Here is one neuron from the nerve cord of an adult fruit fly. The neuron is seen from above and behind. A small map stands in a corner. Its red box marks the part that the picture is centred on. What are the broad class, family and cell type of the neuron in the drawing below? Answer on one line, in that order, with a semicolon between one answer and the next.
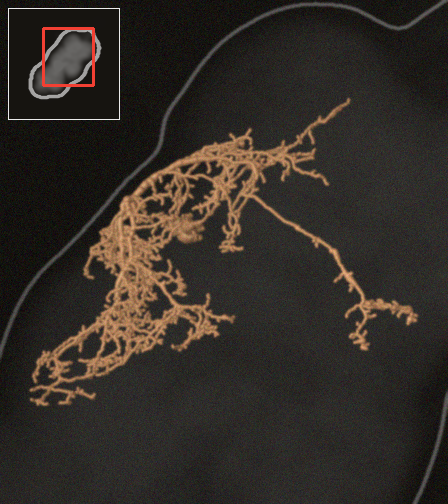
nerve-cord intrinsic neuron; hemilineage 03B; IN03B005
